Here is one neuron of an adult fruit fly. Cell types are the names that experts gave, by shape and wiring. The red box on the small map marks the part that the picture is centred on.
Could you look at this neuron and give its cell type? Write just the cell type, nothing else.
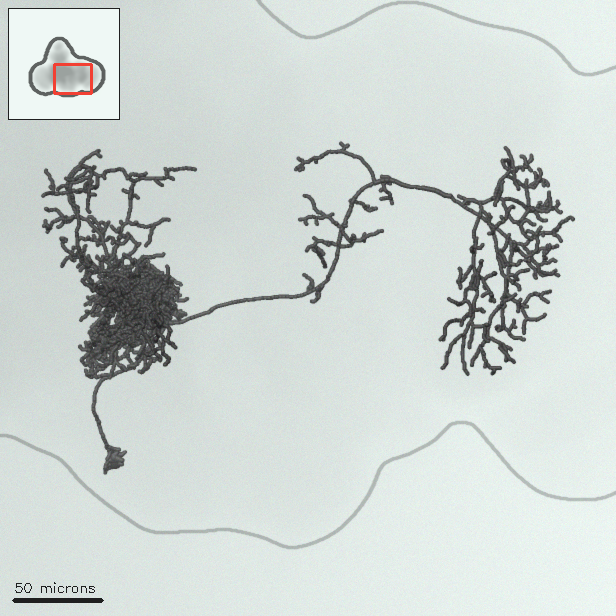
LoVC11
